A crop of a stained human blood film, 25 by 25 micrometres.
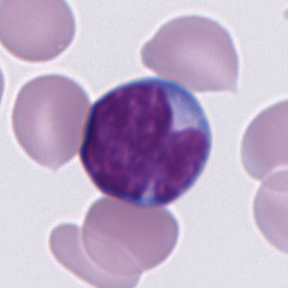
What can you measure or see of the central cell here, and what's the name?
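Outline: round and smooth, with no surface projections. Nucleus: a deep notch on its upper right side. Cytoplasm: pale, with its widest patch sitting in that notch at upper right, and no distinct granules. Size: the cell is about 12 micrometres across and the nucleus about 11 micrometres across, the nucleus filling about 80% of the cell's area. Name: typical lymphocyte.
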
